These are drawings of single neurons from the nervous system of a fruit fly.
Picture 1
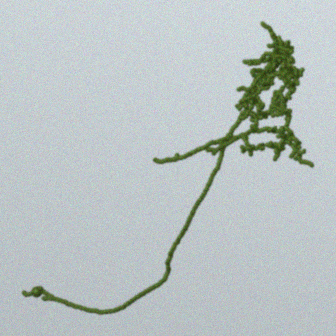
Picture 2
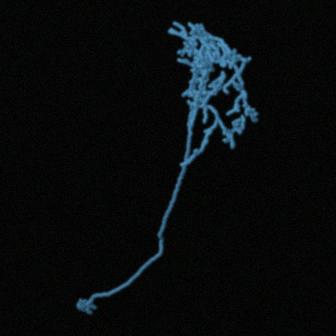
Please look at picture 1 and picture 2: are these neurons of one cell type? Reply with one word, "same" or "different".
same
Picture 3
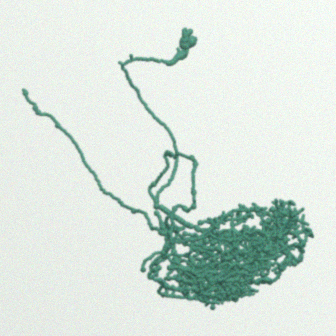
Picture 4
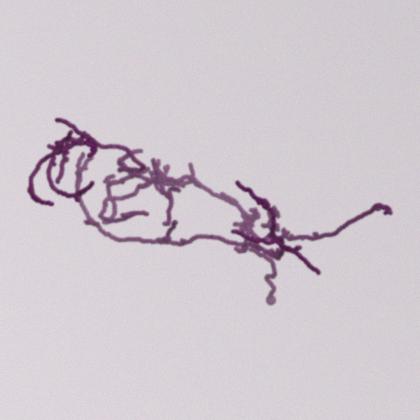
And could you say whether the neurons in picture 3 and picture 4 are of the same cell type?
different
